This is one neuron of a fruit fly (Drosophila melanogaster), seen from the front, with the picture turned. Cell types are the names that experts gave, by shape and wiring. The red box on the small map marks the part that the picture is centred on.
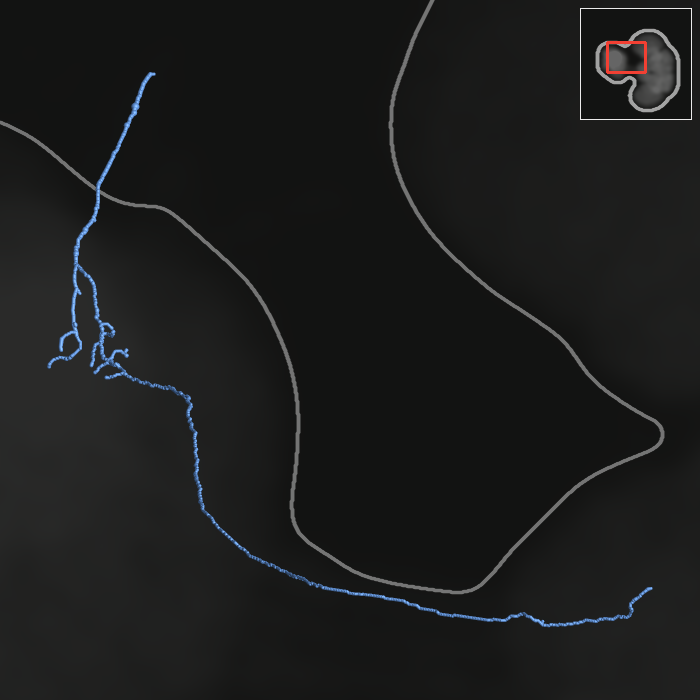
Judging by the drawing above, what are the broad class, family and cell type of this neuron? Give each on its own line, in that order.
sensory neuron ascending to the brain
class mechanosensory proprioceptive
SApp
